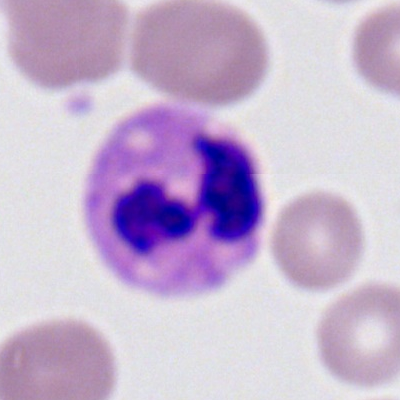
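Segmented neutrophil, middle cell of the smear. One lobe, I note, lies left of centre, and the other sits against the cell's right side. Its chromatin looks dark purple and coarsely clumped. I find no nucleoli, nor any large orange granules in the cytoplasm.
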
